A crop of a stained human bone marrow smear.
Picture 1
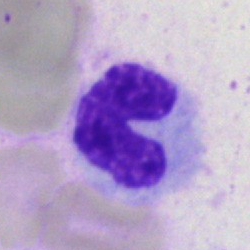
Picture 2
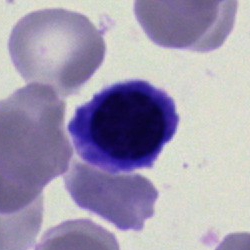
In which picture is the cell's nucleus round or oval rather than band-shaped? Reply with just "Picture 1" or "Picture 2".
Picture 2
